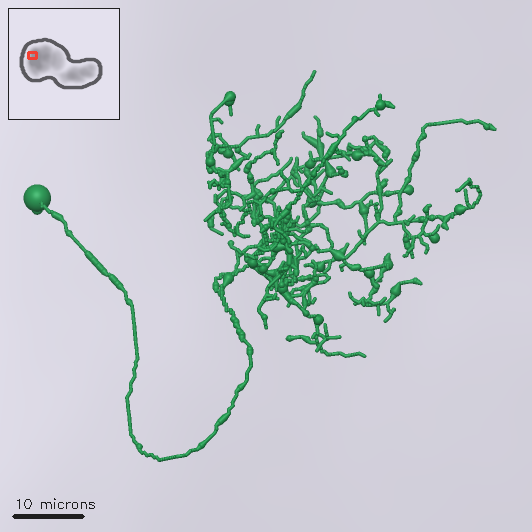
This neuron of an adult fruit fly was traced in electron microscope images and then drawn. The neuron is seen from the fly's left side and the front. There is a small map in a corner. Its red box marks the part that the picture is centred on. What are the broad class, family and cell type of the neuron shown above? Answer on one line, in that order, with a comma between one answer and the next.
central-brain intrinsic neuron, hemilineage LHl4_dorsal, CB2678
